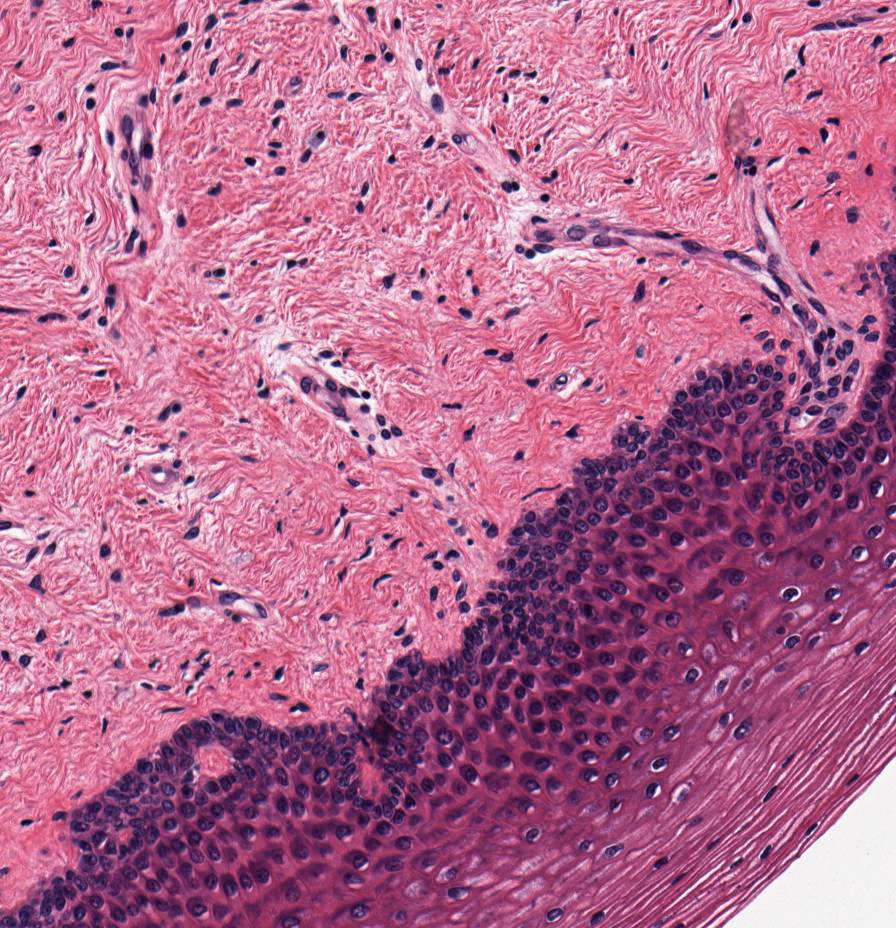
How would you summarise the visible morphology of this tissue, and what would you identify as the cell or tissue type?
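Basal cells along the stroma are crowded, with dark ovoid nuclei. Toward the lower right surface edge, cells flatten, keeping thin elongated nuclei. Some mid and upper epithelial cells have clear perinuclear cytoplasm. The epithelial-stromal junction undulates gently, without long rete ridges. This is vagina.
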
